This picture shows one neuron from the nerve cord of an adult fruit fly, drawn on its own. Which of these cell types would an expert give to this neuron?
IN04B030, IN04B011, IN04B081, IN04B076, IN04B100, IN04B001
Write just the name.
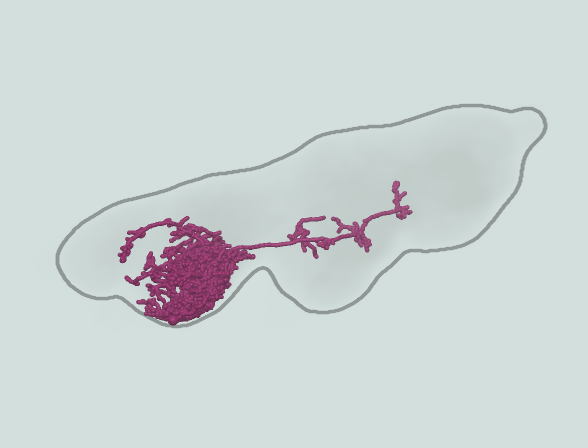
IN04B001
